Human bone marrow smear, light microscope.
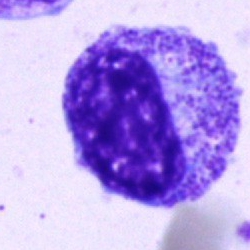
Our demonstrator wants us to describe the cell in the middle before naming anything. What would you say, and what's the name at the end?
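Nucleus toward left side of cell. Chromatin dark purple, dense. Cytoplasm crowded with many purple granules, pale lilac between them. Cell is a promyelocyte.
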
